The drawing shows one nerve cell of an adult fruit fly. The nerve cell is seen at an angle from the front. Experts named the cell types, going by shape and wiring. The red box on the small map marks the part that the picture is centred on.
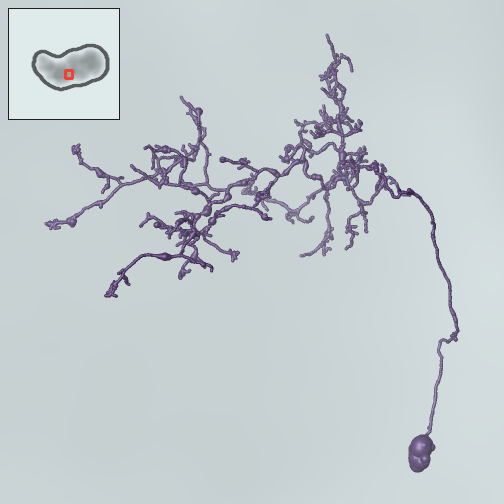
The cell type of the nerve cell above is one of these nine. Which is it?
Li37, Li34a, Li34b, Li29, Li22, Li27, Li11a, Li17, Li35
Li27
